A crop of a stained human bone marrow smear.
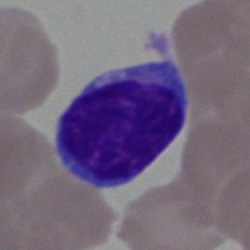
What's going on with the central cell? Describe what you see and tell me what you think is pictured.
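Shape comes first: the cell is oval and tapers slightly toward its upper right. The cytoplasm forms only a thin rim around the nucleus, widest along the top of the cell. That rim contains no visible granules. This cell is a lymphocyte.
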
